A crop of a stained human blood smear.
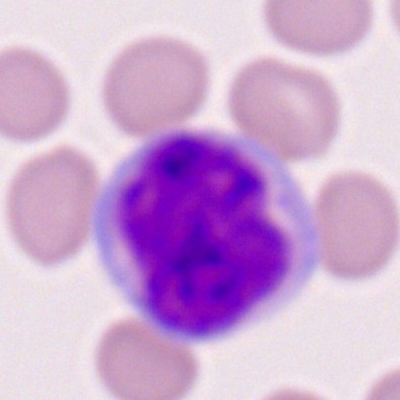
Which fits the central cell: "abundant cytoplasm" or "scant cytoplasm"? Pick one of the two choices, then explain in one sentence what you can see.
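Scant cytoplasm. The nucleus fills most of the cell.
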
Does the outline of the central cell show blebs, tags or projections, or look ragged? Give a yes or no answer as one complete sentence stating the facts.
No, smooth rather than rough is the outline of this cell.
